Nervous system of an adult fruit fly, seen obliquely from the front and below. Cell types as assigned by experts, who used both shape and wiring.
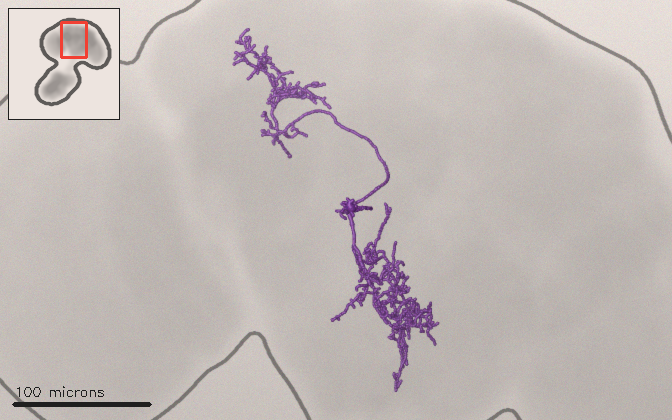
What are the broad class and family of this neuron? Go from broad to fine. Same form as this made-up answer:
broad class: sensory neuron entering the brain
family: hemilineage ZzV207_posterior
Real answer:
broad class: central-brain intrinsic neuron
family: hemilineage ALv1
